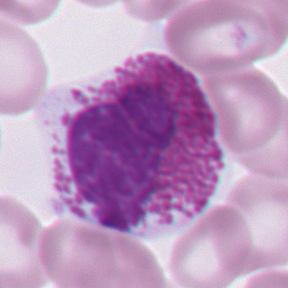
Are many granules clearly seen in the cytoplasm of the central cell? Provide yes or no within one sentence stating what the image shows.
Yes, this cell's cytoplasm carries many visible granules.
